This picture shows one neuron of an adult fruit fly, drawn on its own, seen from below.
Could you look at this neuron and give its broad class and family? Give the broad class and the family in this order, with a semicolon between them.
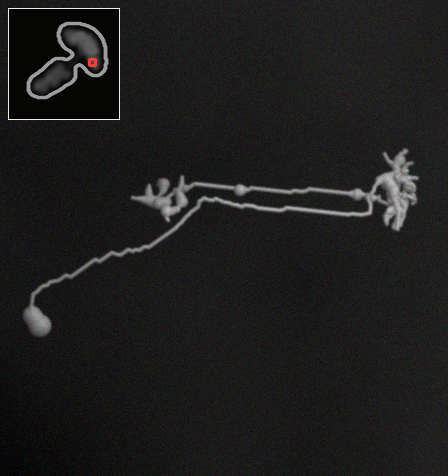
optic-lobe intrinsic neuron; T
